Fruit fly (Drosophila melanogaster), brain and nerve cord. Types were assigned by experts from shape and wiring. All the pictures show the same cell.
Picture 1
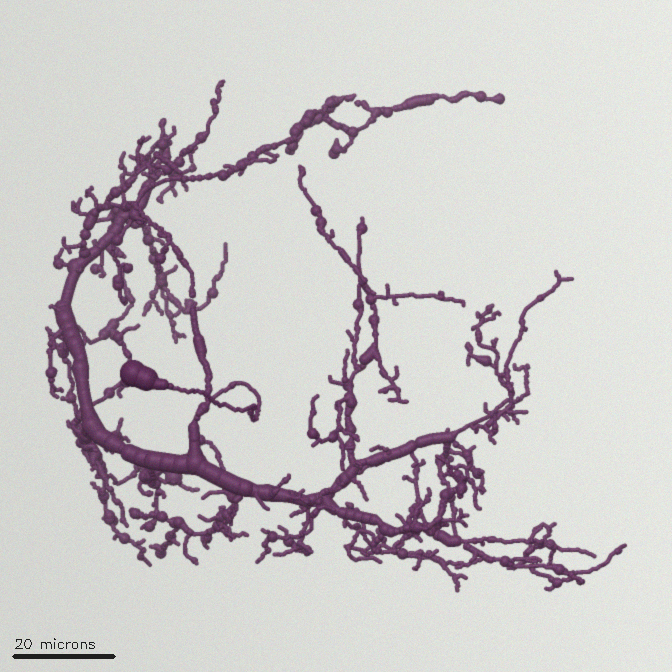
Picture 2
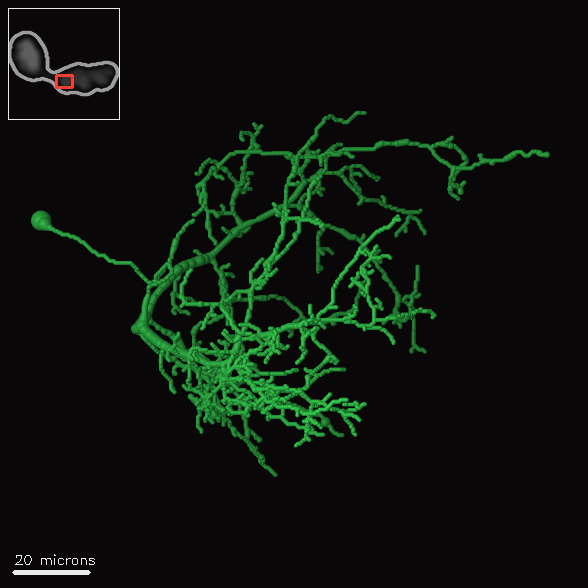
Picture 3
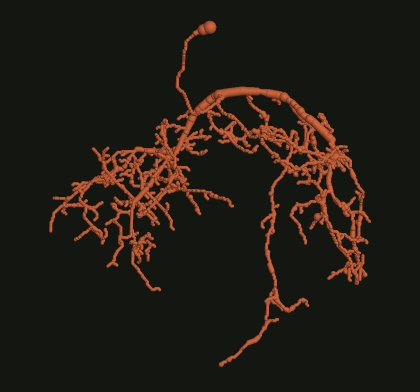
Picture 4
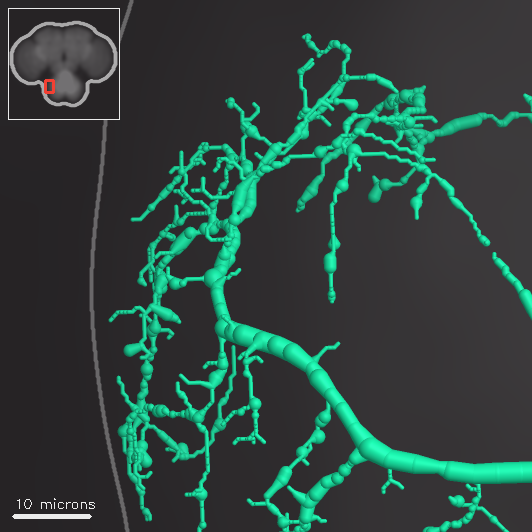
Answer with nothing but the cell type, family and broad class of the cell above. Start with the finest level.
IN16B038; hemilineage 16B; nerve-cord intrinsic neuron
